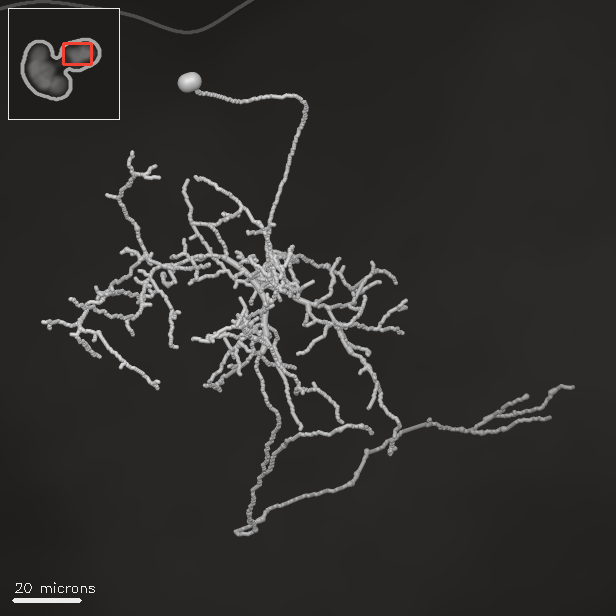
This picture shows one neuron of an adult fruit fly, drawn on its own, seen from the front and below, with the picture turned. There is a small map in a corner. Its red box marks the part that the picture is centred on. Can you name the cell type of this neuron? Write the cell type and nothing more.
IN08B083_d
